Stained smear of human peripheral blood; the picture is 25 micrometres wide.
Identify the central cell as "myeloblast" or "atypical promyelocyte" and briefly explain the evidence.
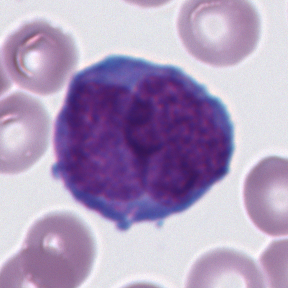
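My call is atypical promyelocyte, not myeloblast. Its nucleus fills most of the cell and has a deep vertical fold near the middle, dividing it into two side-by-side parts. The chromatin is finely stippled and lacy rather than coarsely clumped. About 16 micrometres across, the cell shows a few small blunt projections from its lower edge.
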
